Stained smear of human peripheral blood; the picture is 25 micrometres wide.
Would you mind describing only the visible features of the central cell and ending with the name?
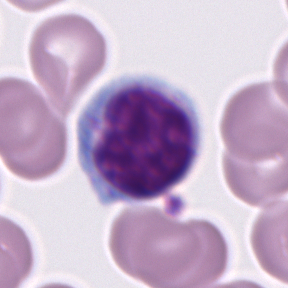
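Notice first how ragged the outline is along its left edge. The nucleus sits off-centre, towards the right, and the cytoplasm forms a wider band on its left than on its right. No granules are seen there. It's a typical lymphocyte.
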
